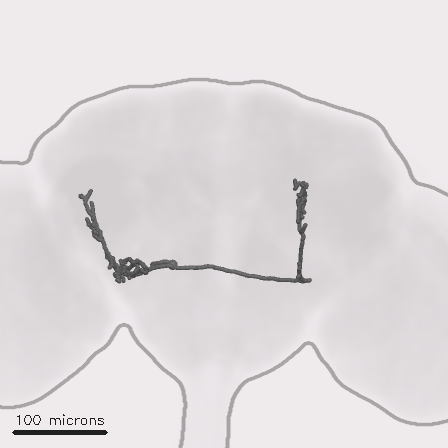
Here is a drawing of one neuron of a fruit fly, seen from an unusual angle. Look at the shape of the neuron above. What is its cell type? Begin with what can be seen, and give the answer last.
By the scale bar it is about 250 microns wide in this view. As drawn here it is wider than it is tall. It is a central-brain intrinsic neuron. The cell type is WED145.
